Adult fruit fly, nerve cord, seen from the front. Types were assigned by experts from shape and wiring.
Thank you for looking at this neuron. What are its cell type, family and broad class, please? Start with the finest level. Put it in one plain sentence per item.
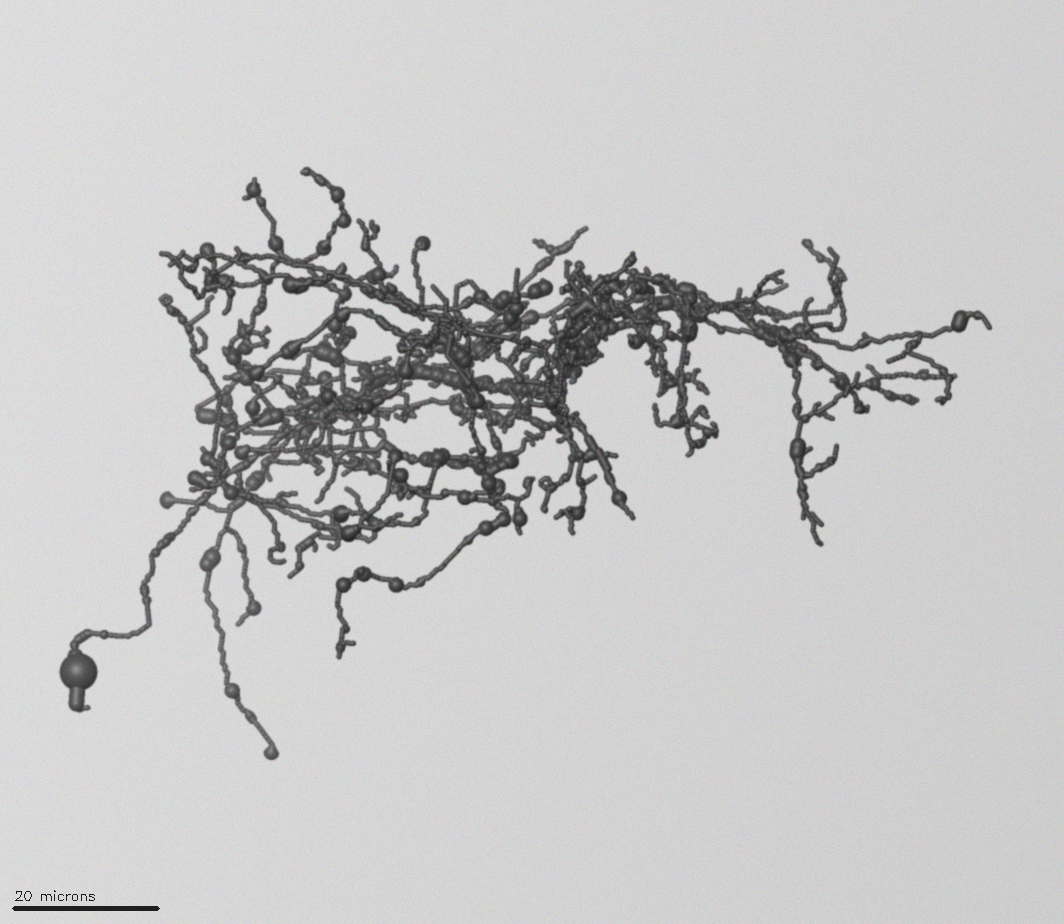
Type IN12A037 of hemilineage 12A, a nerve-cord intrinsic neuron.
